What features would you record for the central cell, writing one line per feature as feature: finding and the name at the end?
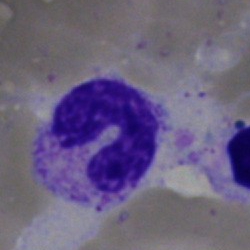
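Nuclear shape: thick curved band, bent into a C or horseshoe
Cleft: narrow and pale, from the nuclear centre toward the lower left
Granules: fine, pinkish-purple, most visible on the lower left
Cytoplasm colour: pale lilac
Identity: band neutrophil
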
